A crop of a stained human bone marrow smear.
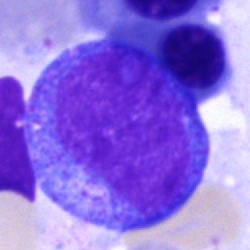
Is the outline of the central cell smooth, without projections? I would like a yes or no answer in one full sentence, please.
Yes, the edge of the cell is even, with no ragged parts or projections.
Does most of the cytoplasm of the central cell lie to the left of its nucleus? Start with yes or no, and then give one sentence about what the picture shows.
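Yes. The cytoplasm is blue and forms its widest rim at the lower left of the cell.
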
